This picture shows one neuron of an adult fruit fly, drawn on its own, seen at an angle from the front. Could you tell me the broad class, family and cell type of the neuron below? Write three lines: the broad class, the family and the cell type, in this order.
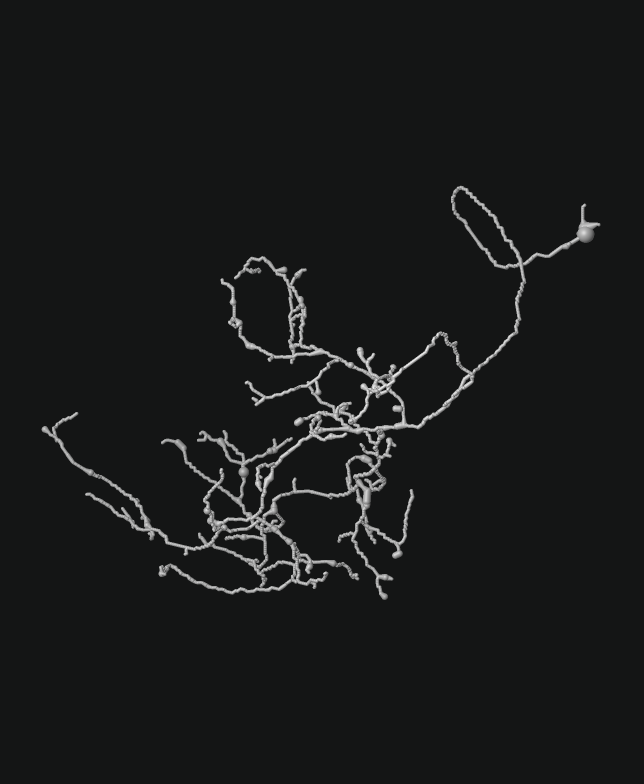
nerve-cord intrinsic neuron
hemilineage 03A
IN03A062_e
